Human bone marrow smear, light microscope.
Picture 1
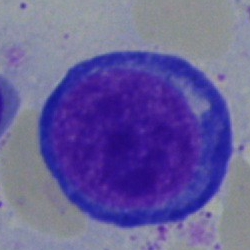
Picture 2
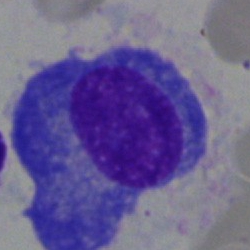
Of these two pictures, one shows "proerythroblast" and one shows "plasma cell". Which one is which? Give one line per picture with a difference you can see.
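Picture 1 is a proerythroblast. The nucleus fills most of the cell, leaving a narrow rim of cytoplasm.
Picture 2 is a plasma cell. The cytoplasm is abundant, taking up more of the cell than the nucleus.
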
